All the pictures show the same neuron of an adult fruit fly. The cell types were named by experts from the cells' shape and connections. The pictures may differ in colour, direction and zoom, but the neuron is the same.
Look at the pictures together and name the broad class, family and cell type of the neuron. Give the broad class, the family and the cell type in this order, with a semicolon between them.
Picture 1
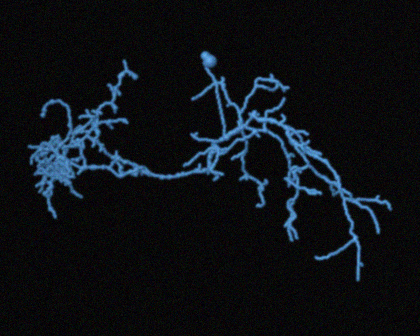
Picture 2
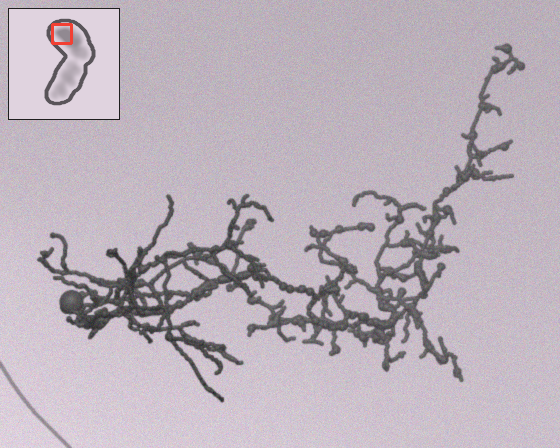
central-brain intrinsic neuron; hemilineage CLp1; SMP421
